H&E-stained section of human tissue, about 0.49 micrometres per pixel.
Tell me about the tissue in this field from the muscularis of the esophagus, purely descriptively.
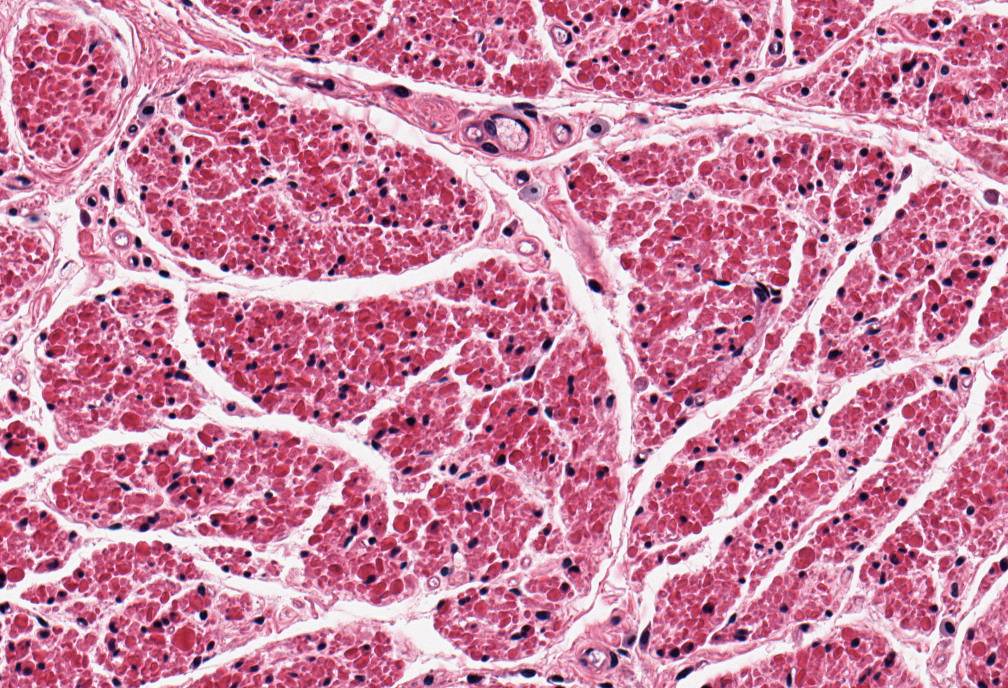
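Plane of section comes first: nearly all the muscle cells are cut across, appearing as small rounded profiles rather than long strands. Within each bundle these profiles vary in size. Only a minority of them show a nucleus, which is small, dark and rounded. Finally, the cytoplasm stains a strong, deep pink-red.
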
